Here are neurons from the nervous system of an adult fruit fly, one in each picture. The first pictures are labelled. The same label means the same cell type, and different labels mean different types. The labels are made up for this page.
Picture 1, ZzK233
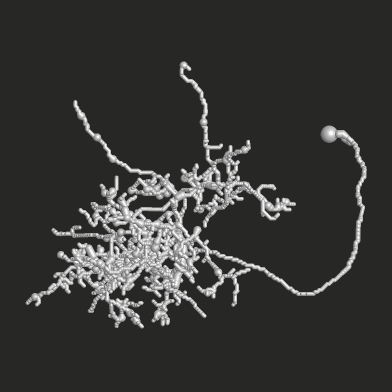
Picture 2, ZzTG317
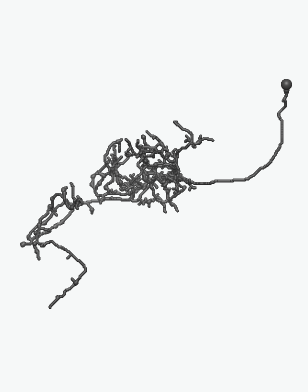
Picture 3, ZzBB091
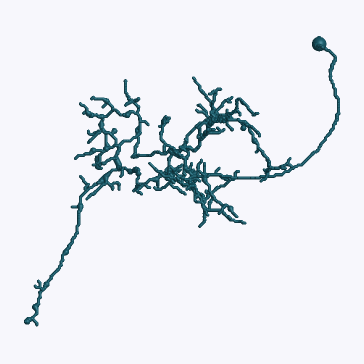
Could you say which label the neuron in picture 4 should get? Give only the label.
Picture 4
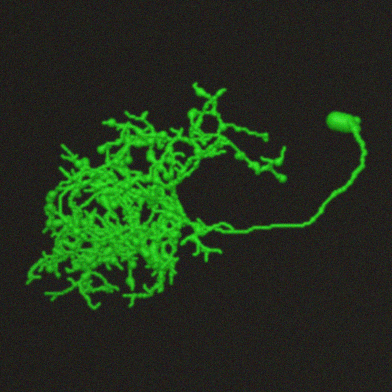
ZzK233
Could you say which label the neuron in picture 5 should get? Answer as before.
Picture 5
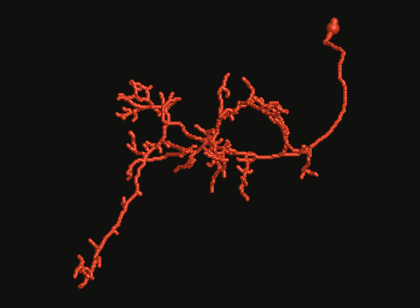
ZzBB091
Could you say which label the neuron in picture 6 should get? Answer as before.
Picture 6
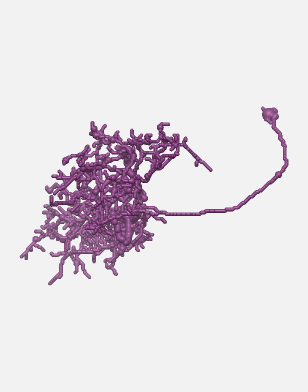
ZzK233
